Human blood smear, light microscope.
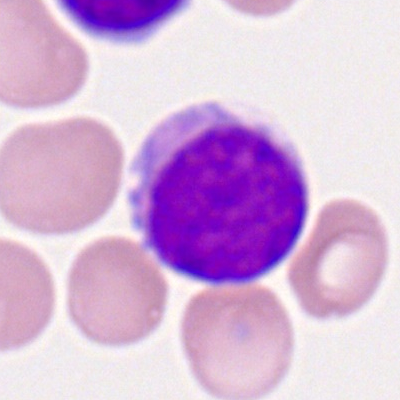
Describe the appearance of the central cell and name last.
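Cytoplasm pale bluish-grey, no distinct granules seen. Shape roughly round. Chromatin deep purple, with paler mottled patches scattered through it. This is a lymphocyte.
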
